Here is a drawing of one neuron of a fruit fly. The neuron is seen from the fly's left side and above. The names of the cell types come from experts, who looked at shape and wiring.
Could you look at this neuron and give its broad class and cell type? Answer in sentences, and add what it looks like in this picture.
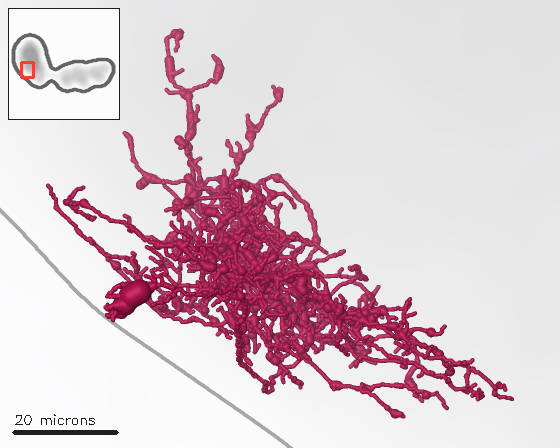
This is a central-brain intrinsic neuron. Its cell type is GNG052. From left to right in the picture it spans about 90 microns. As drawn here it is about as wide as it is tall.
